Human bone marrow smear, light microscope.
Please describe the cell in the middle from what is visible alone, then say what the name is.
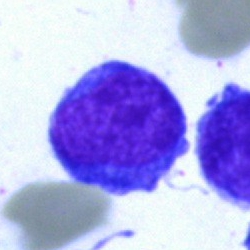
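First, the outline is rounded and slightly squarish. Second, the chromatin is finely stippled and purple. Third, a narrow rim of deep blue cytoplasm is widest along the lower edge. Fourth, small blebs bulge from the lower right margin. The cell is a blast.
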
